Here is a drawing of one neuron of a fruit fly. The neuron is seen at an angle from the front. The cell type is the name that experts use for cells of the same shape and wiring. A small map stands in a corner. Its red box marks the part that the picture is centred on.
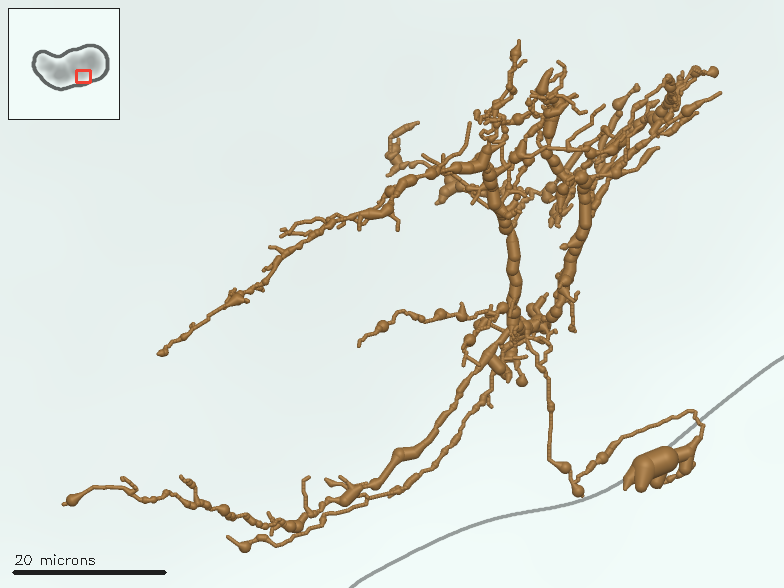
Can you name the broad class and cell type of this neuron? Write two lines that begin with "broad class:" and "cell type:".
broad class: central-brain intrinsic neuron
cell type: GNG215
